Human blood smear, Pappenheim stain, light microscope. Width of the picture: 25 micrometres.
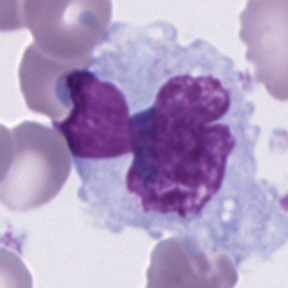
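Monocyte in a stained smear of human peripheral blood: irregular outline with a ruffled, bubbly margin; abundant pale grey-blue cytoplasm holding only sparse, fine pinkish-purple granules; nucleus folded into a smaller part on the left and a larger part on the right.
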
